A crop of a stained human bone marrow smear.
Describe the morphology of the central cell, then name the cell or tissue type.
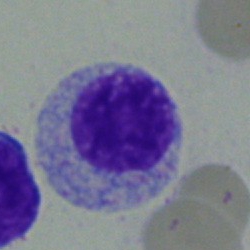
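Start with the outline: this cell is round. Its nucleus sits off-centre, toward the upper right. Now look at the chromatin, clumped into dark purple patches with paler areas between them. Around the nucleus, the cytoplasm is a pale blue-grey. This is a myelocyte.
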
